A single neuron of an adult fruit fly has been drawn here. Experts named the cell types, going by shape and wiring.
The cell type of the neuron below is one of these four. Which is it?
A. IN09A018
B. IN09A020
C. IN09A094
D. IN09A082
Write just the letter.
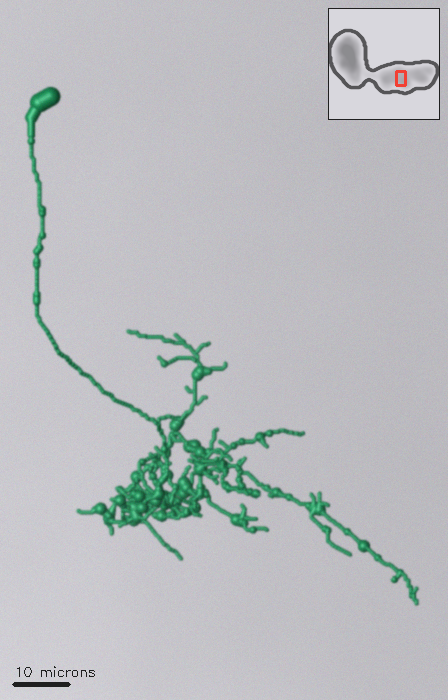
C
